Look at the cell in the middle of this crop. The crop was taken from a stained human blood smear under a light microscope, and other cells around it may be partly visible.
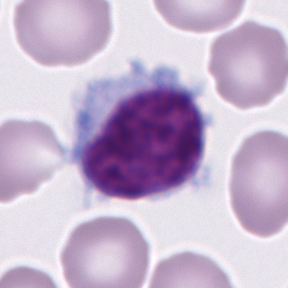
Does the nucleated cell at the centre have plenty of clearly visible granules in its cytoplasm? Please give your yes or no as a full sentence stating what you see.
No, not a single granule can be seen in its cytoplasm.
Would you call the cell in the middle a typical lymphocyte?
no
